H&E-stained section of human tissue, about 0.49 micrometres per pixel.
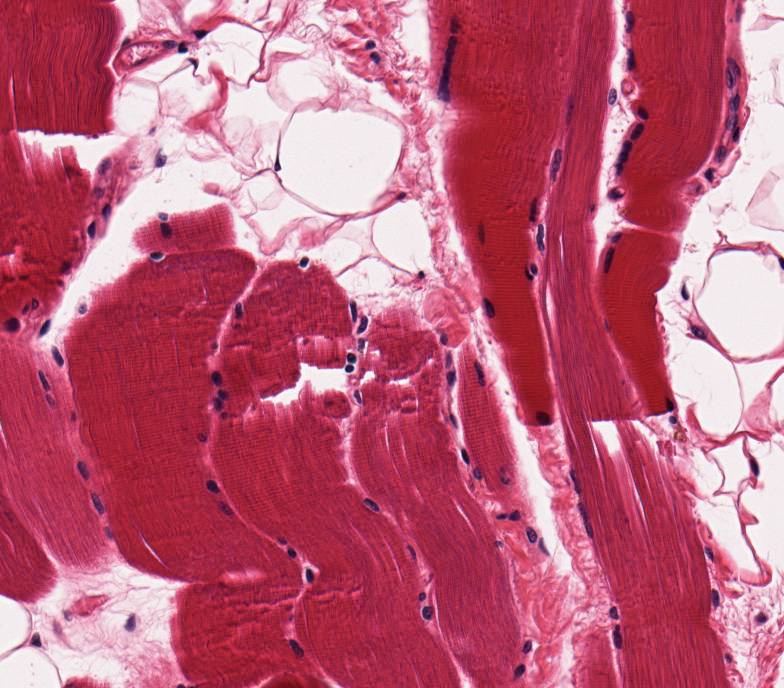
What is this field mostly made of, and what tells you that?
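That's skeletal muscle; see the fine transverse cross-striations across the fibres' length.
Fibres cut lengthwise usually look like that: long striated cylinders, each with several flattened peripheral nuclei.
Here the nuclei are dark, flattened and at the fibre edges, not the centres.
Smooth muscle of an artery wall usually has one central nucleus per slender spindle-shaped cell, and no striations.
On the right the fibres run roughly top to bottom, and the cytoplasm is a deep, even dark pink-red.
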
